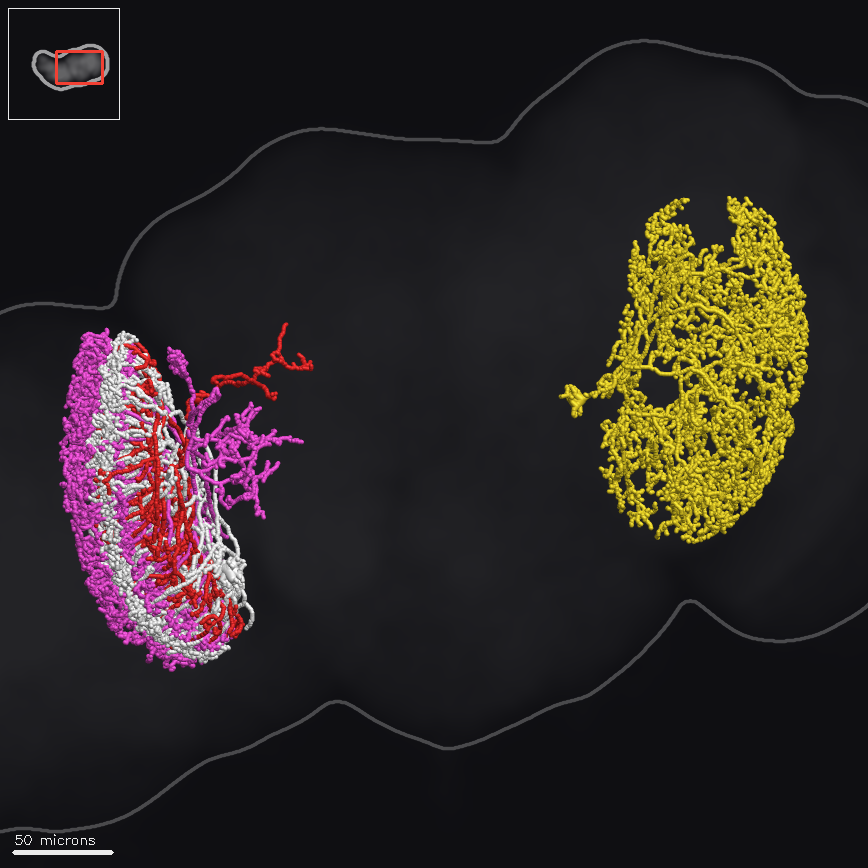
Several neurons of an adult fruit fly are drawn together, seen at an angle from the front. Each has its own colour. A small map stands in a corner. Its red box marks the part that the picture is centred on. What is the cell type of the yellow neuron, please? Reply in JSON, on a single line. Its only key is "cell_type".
{"cell_type": "Li16"}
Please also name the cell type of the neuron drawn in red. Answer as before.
{"cell_type": "LT65"}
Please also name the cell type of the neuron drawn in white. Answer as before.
{"cell_type": "Li32"}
